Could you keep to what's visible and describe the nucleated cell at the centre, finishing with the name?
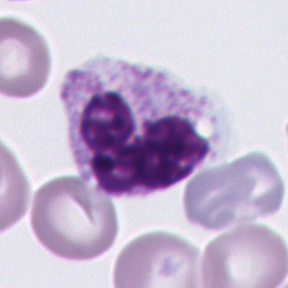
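I see the nucleus lying toward the lower part of the cell, so the band of cytoplasm above it is wider. Its chromatin is dark purple and coarsely clumped, with small lighter patches here and there. The cytoplasm is plentiful and very pale lilac. At the right edge of the nucleus there is a small clear, bright spot. This is a segmented neutrophil.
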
